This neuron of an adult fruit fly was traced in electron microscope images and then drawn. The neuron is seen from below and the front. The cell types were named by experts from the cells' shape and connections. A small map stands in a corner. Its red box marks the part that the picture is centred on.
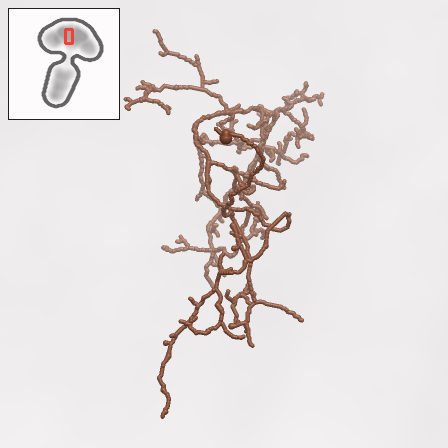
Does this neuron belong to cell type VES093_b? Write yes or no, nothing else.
yes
